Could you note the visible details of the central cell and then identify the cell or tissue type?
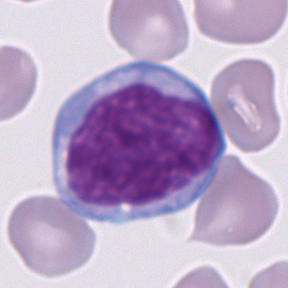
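Checking the outline shows it smooth and roughly round, without surface projections. The nucleus is a broad oval with no lobes, and a single tiny clear spot lies at its lower edge. In the cytoplasm, no granules are seen. This cell is a myeloblast.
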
